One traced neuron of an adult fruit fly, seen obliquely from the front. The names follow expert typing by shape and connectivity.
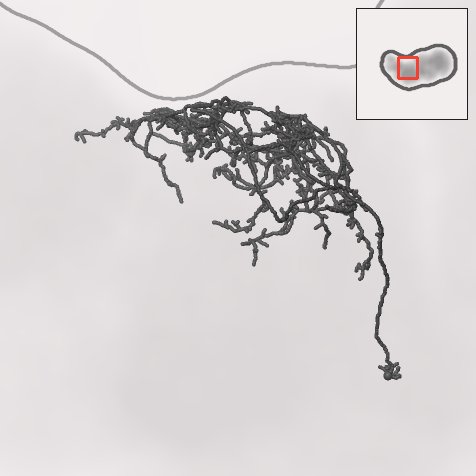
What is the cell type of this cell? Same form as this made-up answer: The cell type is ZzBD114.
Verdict: The cell type is IN12A018.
